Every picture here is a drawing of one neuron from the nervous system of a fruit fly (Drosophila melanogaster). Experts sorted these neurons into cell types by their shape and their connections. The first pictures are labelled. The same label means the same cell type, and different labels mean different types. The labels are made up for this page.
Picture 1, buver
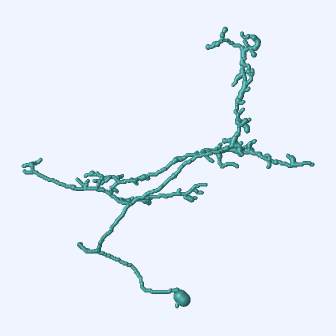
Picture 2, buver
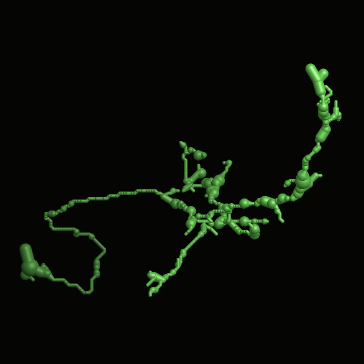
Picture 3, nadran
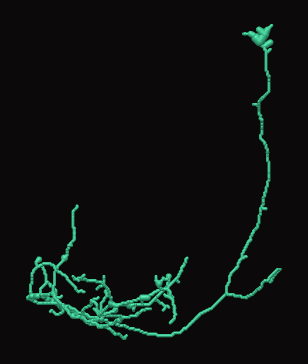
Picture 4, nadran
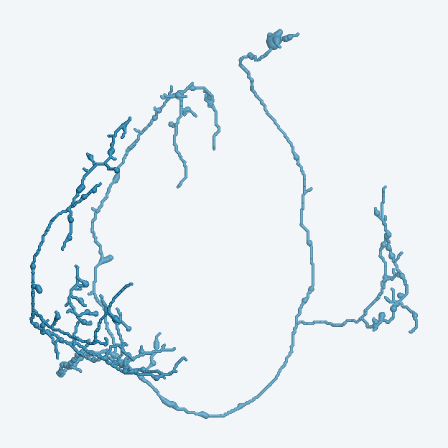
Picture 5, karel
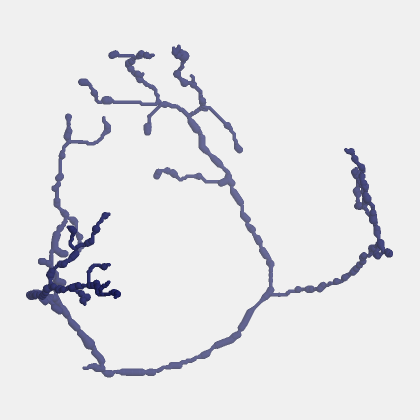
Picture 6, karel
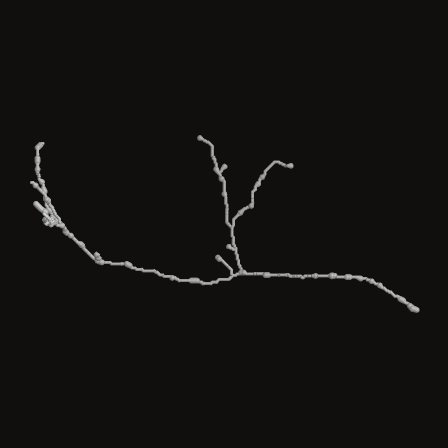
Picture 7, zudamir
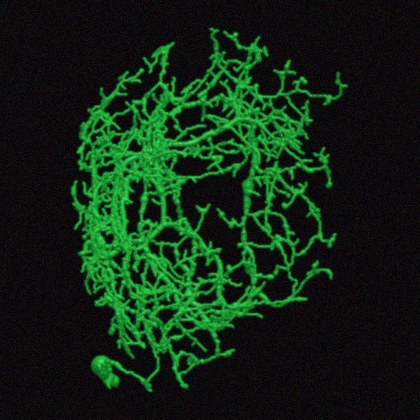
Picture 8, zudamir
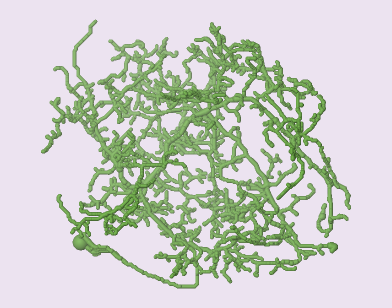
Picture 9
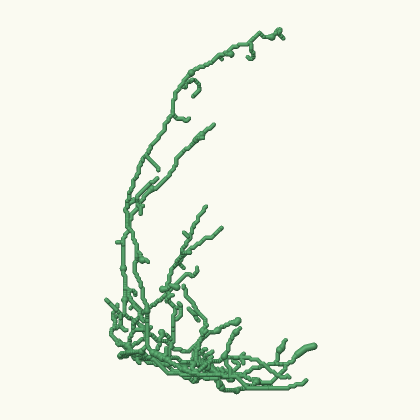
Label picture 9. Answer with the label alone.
nadran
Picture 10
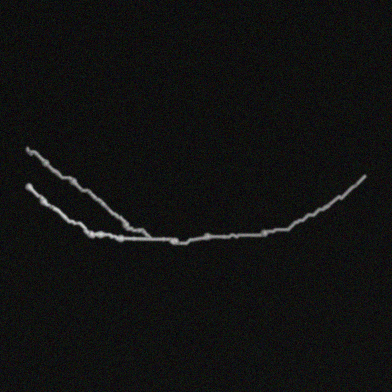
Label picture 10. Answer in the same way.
karel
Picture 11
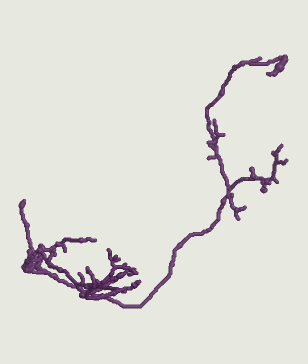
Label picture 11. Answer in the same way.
nadran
